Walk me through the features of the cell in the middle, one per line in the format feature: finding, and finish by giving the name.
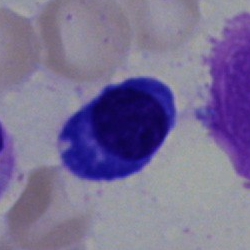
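Nucleus: off-centre, toward the upper right
Chromatin: dark and dense
Cytoplasm: deep blue
Paler zone: in the cytoplasm beside the nucleus, lower-left side
Name: plasma cell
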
